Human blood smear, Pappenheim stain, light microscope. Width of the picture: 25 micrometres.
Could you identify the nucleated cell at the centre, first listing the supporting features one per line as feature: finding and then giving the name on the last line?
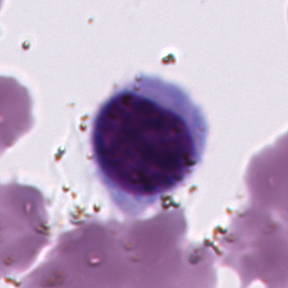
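Nucleus: fills most of the cell
Chromatin: dense, dark purple, coarse darker clumps
Cytoplasm: pale blue
Rim: widest on upper-right side of nucleus
Name: hairy cell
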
